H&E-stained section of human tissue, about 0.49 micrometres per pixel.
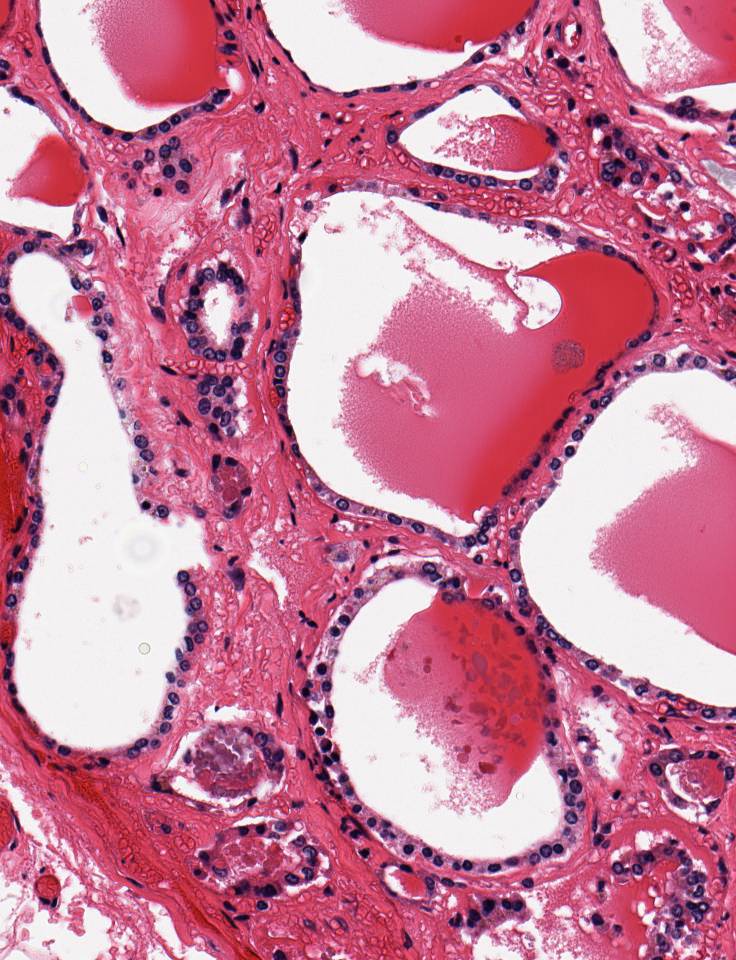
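Thyroid: large, rounded to irregular dilated spaces, divided by stromal bands, fill most of the field. Single-layered flattened to cuboidal cells line them, with small, round, dark, fairly uniform nuclei. Between, I see small glandular units with narrow lumens, upper left of centre and along the bottom.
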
